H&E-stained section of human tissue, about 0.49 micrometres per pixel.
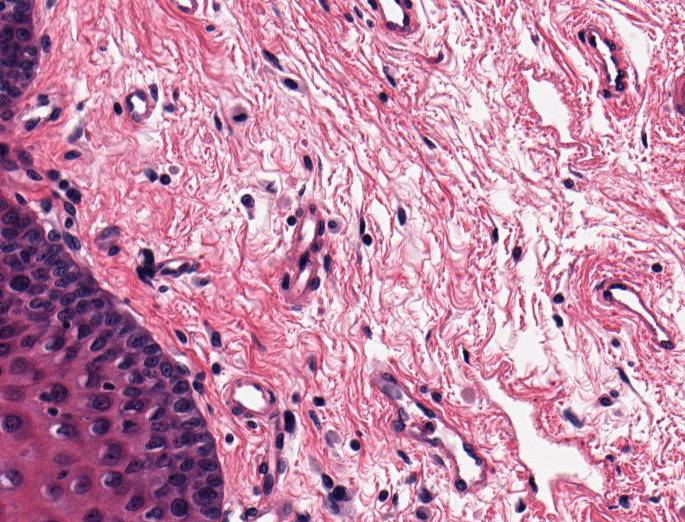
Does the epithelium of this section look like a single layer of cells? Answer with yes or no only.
No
